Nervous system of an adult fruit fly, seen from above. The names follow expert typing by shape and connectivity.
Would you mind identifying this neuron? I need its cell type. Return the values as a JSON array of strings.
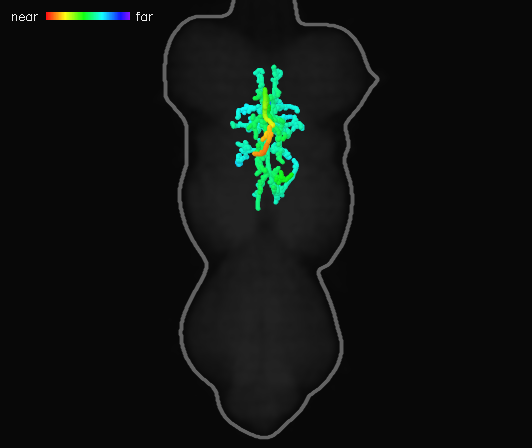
["IN00A035"]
